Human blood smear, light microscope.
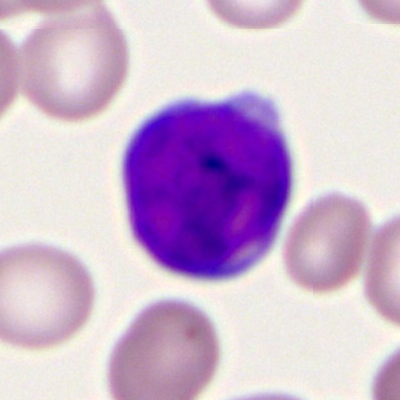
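Myeloblast, centre of smear. Nucleus fills almost entire cell, deep purple throughout. Cytoplasm scant: thin pale blue rim, mostly upper right. Small pale blue bulge projecting from cell surface, upper right.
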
